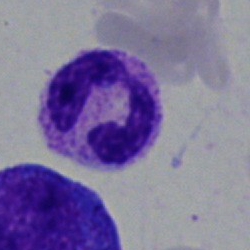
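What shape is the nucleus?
A curved band wrapping around a pale central area of cytoplasm.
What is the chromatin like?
Dark purple, coarsely clumped.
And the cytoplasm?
Pale pinkish-lilac, with fine purplish granules.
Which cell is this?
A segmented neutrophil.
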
